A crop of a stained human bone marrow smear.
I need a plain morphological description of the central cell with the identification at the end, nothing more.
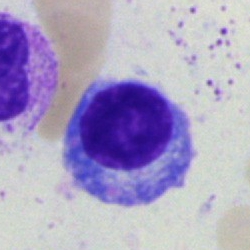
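The outline is roughly round, gently scalloped along the right and lower border. The nucleus sits off-centre, toward the top. Dense, dark purple chromatin shows a few small paler patches. The cytoplasm rim is widest below the nucleus, narrowest above. It is a plasma cell.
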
